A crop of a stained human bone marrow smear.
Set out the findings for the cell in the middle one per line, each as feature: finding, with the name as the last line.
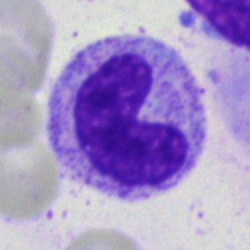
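Outline: round
Nucleus: kidney-shaped, deep notch opening toward upper right
Chromatin: dark purple, condensed, only small paler patches
Cytoplasm: moderate pale lilac rim around nucleus, widest on right
Name: band neutrophil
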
